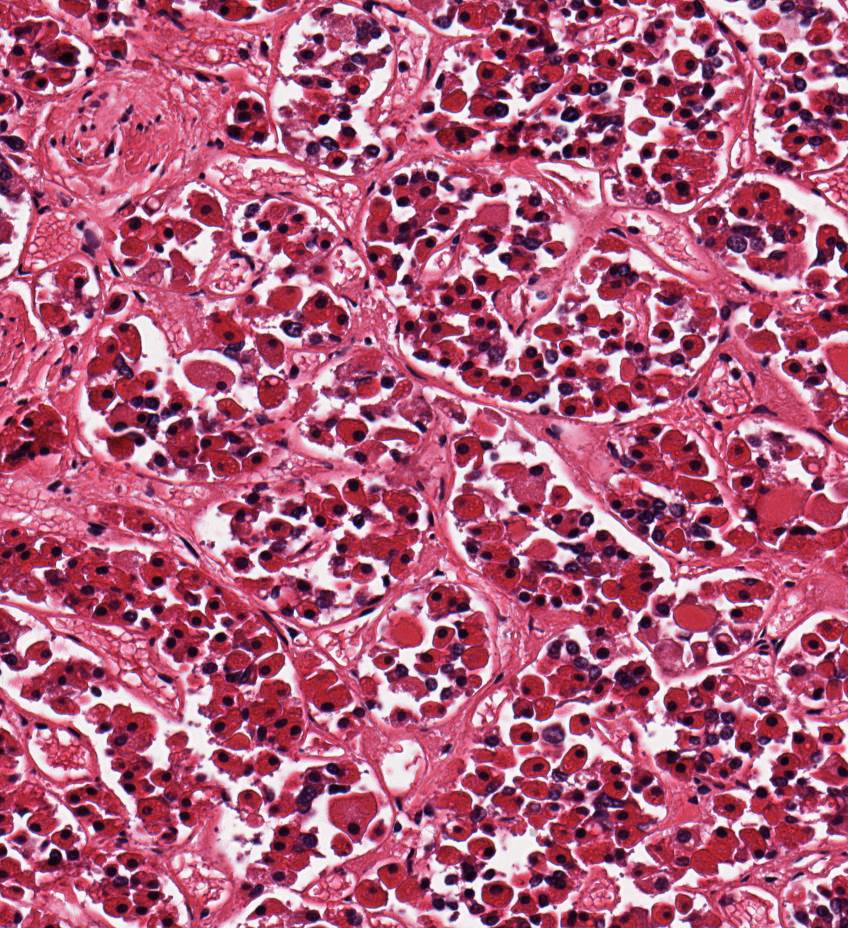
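Pituitary: across the whole field the cells seem to sit in rounded nests, each set off by thin pink fibrous septa. Most of them have intensely red, eosinophilic cytoplasm. Their nuclei look small, round and dark, and fairly uniform from one cell to the next. Here and there among the red cells, fewer cells with purplish-grey cytoplasm turn up.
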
